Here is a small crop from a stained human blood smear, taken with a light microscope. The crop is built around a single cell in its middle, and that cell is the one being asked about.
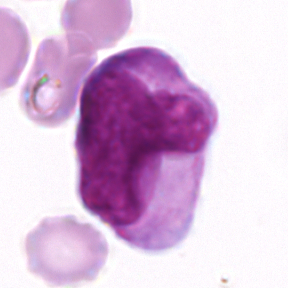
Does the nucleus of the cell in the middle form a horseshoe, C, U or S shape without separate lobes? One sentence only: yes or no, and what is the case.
Yes, in this cell the nucleus is a bent band with no separate lobes.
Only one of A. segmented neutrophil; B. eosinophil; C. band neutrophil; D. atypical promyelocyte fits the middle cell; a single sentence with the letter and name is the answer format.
The correct response is option D, naming the cell in the middle as an atypical promyelocyte.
